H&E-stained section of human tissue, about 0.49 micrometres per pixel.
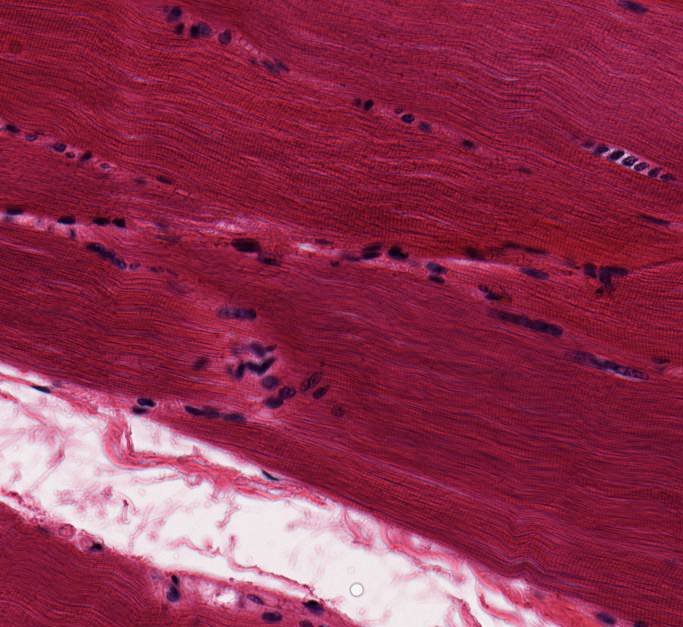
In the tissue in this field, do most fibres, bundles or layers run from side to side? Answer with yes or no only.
Yes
